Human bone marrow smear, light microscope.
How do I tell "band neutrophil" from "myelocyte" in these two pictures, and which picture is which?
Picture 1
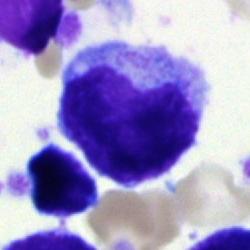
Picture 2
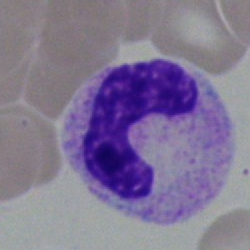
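Looking at the two, I'd put the myelocyte in picture 1 and the band neutrophil in picture 2. The first outline is broadly rounded, though its edge is a little irregular, while the second is round and smooth. The myelocyte's nucleus fills most of the cell and has only a shallow indentation along its upper border. The band neutrophil's nucleus, on the other hand, is bent into a C-shape with its open side facing right.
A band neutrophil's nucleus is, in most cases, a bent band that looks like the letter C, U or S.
Then the chromatin: in the myelocyte it is deep purple and fairly finely textured, not gathered into coarse clumps. In the band neutrophil it is dark purple and coarsely clumped.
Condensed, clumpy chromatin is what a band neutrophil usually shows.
I see no nucleoli in the band neutrophil's nucleus and no vacuoles in its cytoplasm. Around the edges, a smaller, very dark-staining cell sits just below and to the left of the myelocyte, and pale red cells lie close around the band neutrophil.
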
